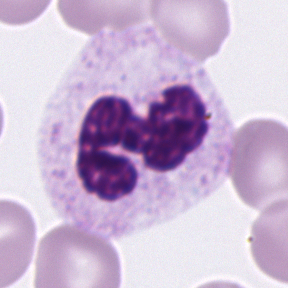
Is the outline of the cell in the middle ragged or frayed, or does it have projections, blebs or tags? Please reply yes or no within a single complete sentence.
No, the cell does not have a rough edge, as its outline is smooth.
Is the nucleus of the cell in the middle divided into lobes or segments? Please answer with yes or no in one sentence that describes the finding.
Yes, it is a lobed nucleus that this cell has.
